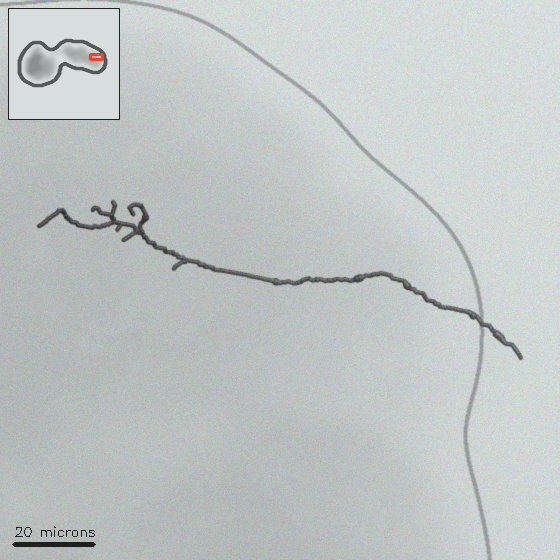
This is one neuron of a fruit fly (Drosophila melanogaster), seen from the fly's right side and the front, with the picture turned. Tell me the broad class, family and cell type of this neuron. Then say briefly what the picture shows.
It is a sensory neuron entering the nerve cord. Its family is called class gustatory. It is of cell type LgLG1a. The drawing shows no cell body. By the scale bar it is about 120 microns wide in this view. It has a dozen or fewer branch ends.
